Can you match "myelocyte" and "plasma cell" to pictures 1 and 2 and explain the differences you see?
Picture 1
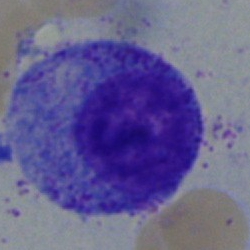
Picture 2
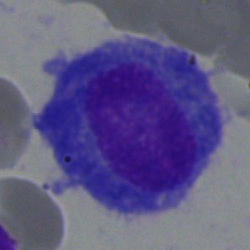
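The myelocyte's in picture 1, and the plasma cell's in picture 2. The quickest difference is granules: the myelocyte has scattered purple granules throughout its cytoplasm and over the edge of the nucleus, while the plasma cell shows none in its cytoplasm. You'll also notice loose purple granules lying on the background around the myelocyte. The cytoplasm differs too: the myelocyte's is abundant and bluish, filling the left part of the cell, and the plasma cell's is deep blue. In the plasma cell the nucleus sits off-centre toward the right, with a paler zone of cytoplasm against its left side.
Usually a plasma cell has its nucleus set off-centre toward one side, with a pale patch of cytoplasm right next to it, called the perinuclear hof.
Its chromatin here is finely granular rather than coarsely clumped, and its outline is irregular, with small blebs along the left edge.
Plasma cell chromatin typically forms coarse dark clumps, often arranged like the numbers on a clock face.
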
